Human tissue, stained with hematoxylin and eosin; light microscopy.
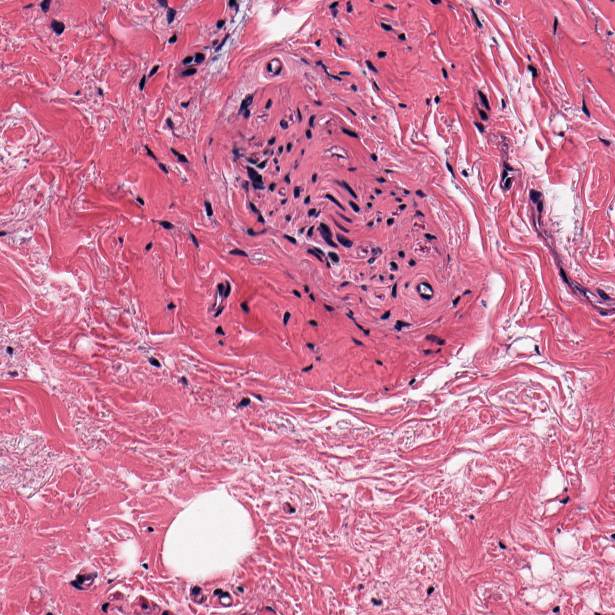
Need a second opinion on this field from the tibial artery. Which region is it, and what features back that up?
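That's tunica adventitia. Mostly dense pink collagen in thick wavy bundles running every which way, holding only scattered small, dark, slender nuclei.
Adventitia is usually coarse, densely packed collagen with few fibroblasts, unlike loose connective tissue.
Upper centre sits a rounded, fairly well-bounded cluster of spindle cells with wavy, elongated nuclei; thin white clefts run mostly around and below it.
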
